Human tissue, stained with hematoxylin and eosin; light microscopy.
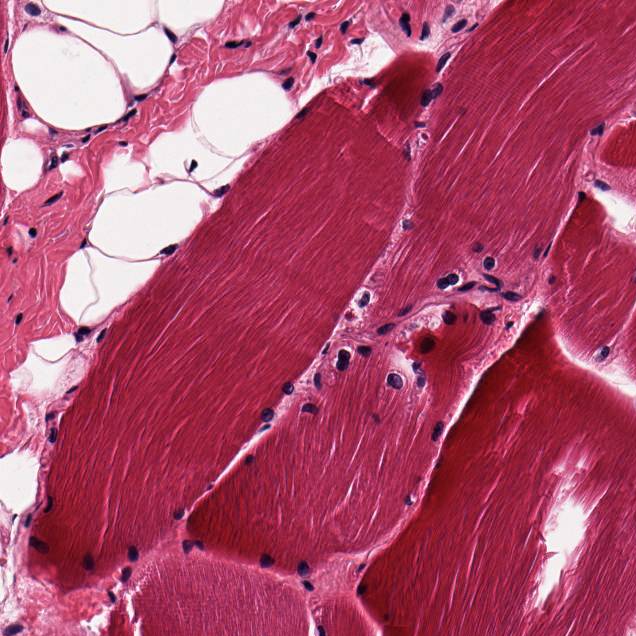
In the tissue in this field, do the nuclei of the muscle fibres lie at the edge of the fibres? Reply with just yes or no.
Yes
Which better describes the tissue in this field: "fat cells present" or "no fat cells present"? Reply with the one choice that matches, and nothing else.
Fat cells present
